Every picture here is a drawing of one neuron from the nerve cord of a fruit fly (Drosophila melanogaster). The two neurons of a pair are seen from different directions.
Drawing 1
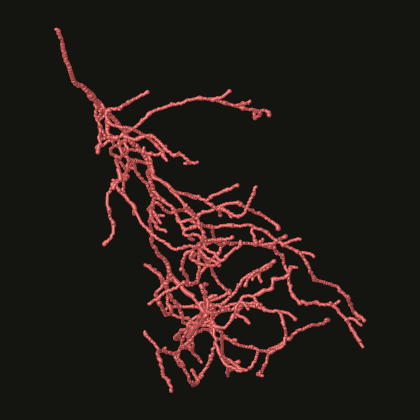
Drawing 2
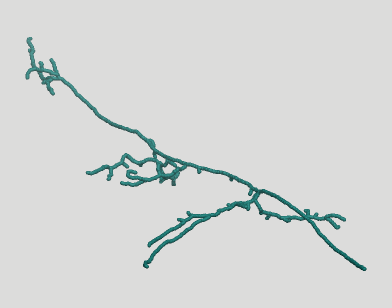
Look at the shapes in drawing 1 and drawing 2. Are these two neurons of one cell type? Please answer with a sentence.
They are of different cell types.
